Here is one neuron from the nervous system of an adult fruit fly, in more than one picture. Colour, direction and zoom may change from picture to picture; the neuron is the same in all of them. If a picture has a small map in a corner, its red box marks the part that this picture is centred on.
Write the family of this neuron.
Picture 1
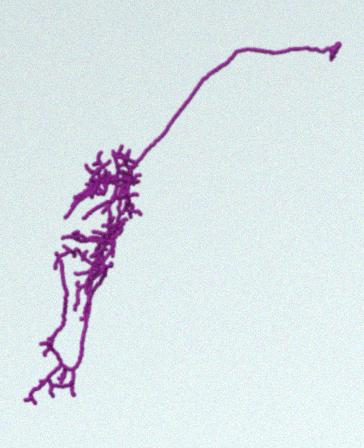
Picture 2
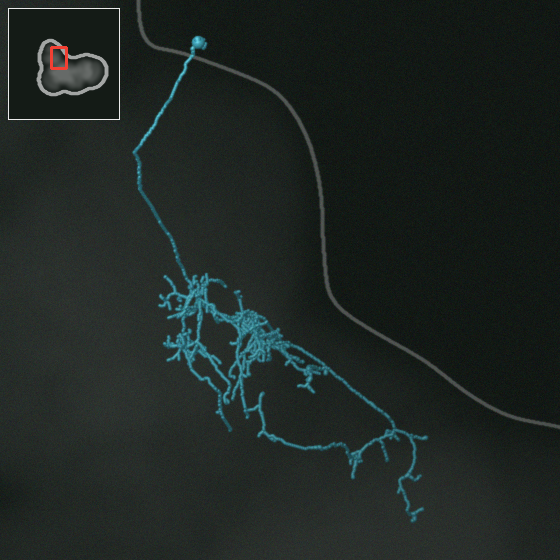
hemilineage 03B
